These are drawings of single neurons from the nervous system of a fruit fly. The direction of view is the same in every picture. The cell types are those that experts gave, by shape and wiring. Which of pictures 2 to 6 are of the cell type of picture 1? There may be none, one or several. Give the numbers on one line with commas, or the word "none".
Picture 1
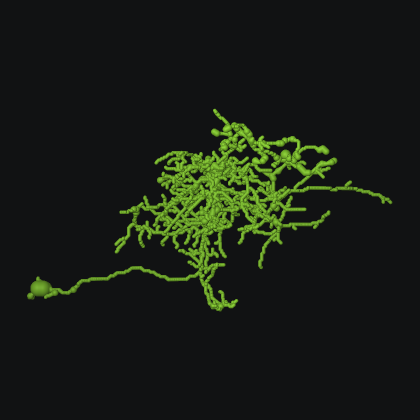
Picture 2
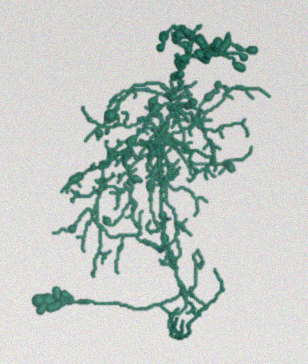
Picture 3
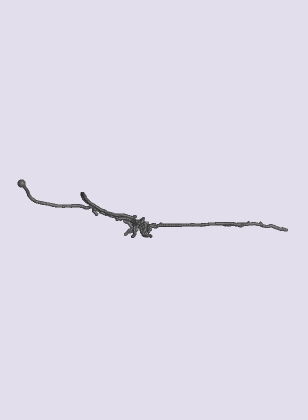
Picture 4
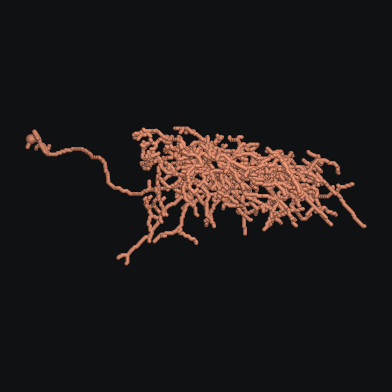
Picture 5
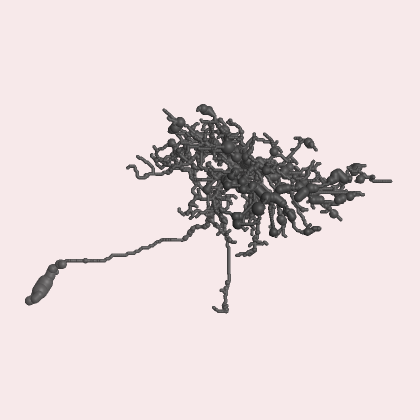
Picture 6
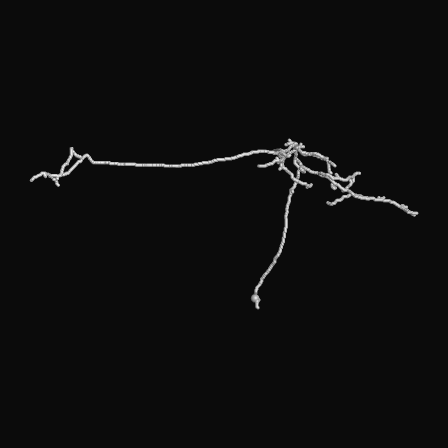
2, 4, 5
